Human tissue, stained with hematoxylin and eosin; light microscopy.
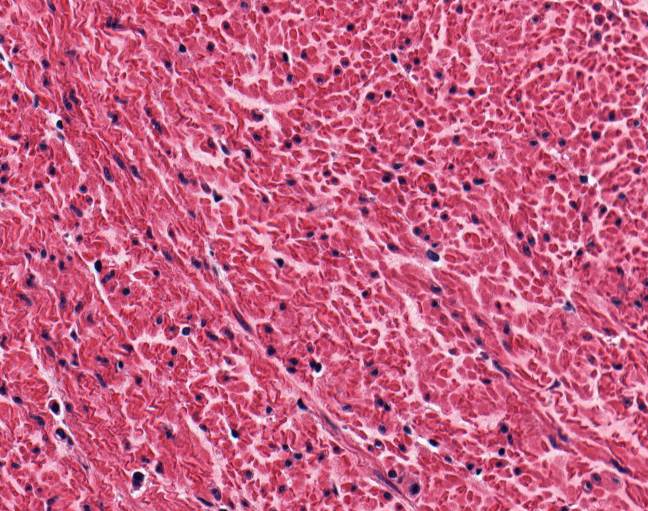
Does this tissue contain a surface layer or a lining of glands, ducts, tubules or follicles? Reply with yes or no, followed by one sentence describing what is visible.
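No. The whole field is filled with densely packed eosinophilic muscle fibres, with no epithelium or glands.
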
